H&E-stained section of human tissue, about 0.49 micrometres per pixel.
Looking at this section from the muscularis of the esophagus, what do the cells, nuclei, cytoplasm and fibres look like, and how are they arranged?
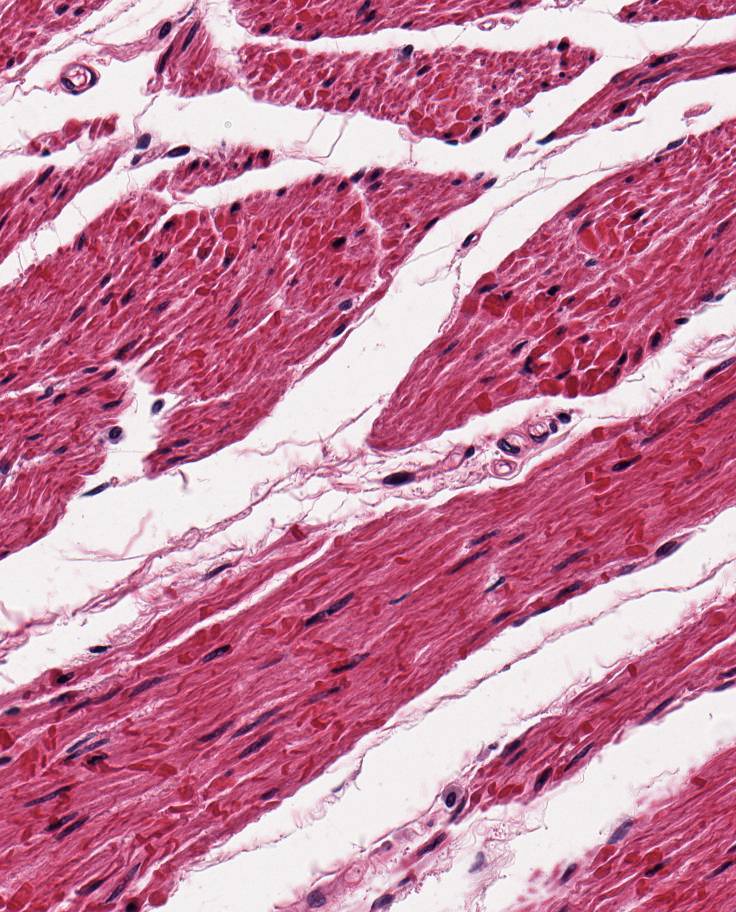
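The broad bundle across the lower half seems cut lengthwise, its fibres carrying elongated nuclei. In the upper right bundle, many are cut across, appearing as small rounded red profiles. The muscle nuclei are dark, slender and cigar-shaped, within the fibres rather than at their edges.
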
